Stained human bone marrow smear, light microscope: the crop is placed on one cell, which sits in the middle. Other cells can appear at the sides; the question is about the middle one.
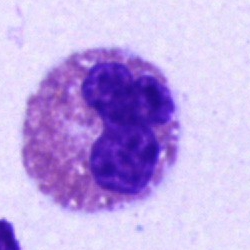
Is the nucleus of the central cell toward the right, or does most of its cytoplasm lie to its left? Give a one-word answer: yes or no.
Yes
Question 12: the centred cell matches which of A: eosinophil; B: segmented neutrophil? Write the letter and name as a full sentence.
Option A correctly names the cell in the middle as an eosinophil.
